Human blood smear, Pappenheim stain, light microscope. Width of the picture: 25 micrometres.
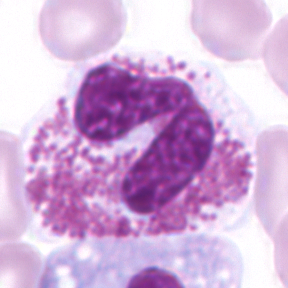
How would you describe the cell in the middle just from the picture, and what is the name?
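Nucleus: two lobes, one in the upper left, the other lower and to the right. Chromatin dark purple, clumped. Granules round, of fairly even size. Eosinophil.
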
